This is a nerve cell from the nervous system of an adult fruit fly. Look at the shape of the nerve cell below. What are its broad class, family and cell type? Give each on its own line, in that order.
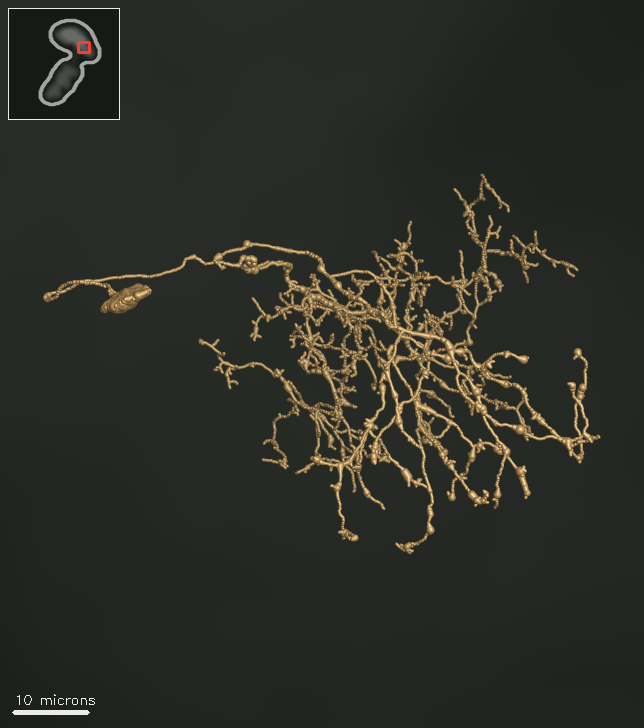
optic-lobe intrinsic neuron
Li
Li13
